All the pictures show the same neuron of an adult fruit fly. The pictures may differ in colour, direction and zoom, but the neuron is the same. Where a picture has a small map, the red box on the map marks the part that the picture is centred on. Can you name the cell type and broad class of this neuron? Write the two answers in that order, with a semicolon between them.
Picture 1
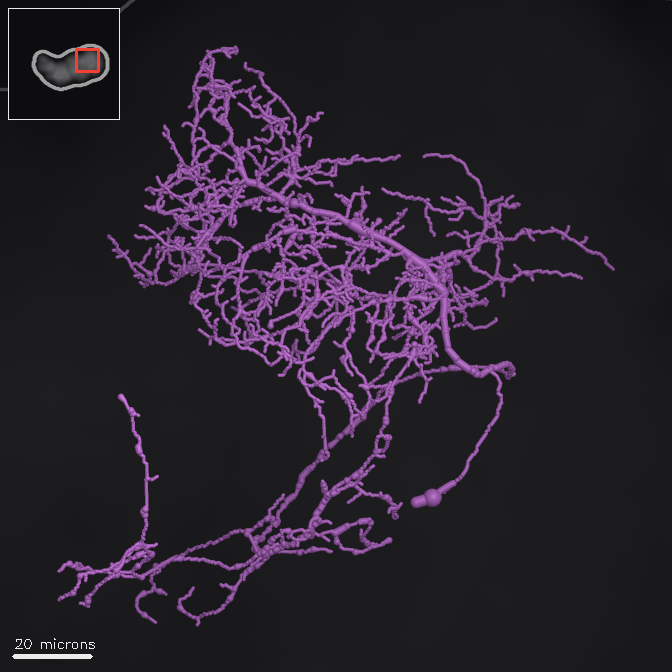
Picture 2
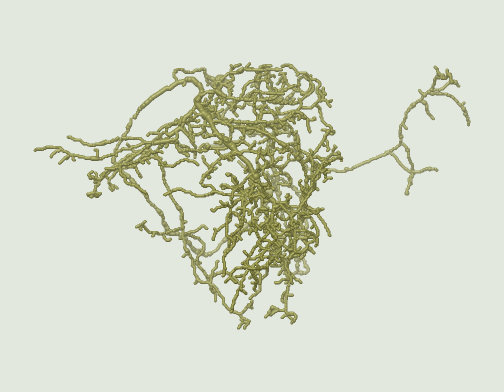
SMP109; central-brain intrinsic neuron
